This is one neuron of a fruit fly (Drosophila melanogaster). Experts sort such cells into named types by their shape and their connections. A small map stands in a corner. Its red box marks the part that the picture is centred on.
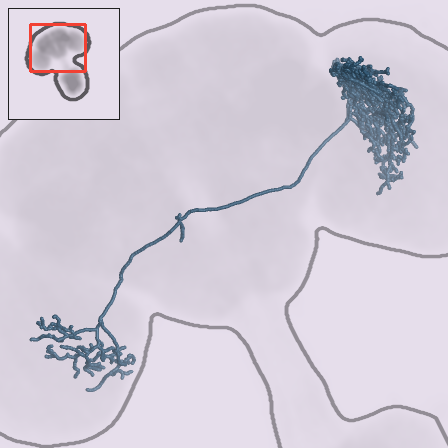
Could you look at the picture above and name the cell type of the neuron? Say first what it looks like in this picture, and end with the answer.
In this view it is about as wide as it is tall. Its broad class is optic-lobe intrinsic neuron. The cell type is MeVPLp2.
